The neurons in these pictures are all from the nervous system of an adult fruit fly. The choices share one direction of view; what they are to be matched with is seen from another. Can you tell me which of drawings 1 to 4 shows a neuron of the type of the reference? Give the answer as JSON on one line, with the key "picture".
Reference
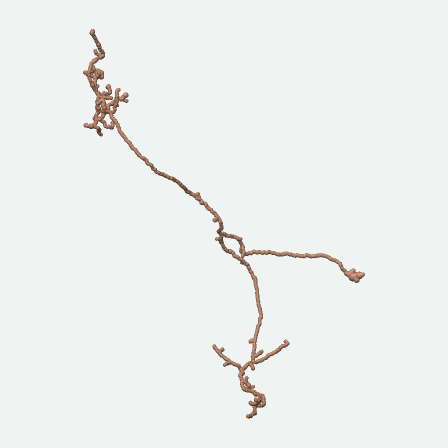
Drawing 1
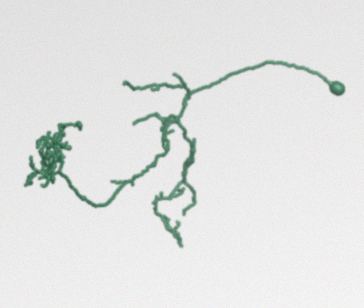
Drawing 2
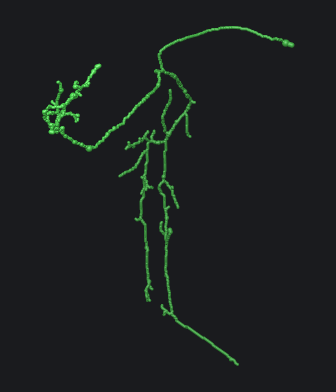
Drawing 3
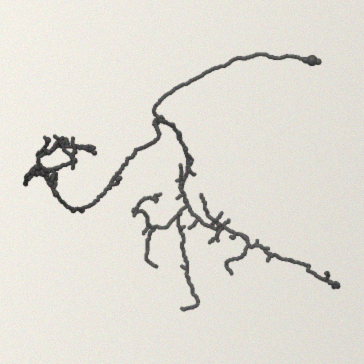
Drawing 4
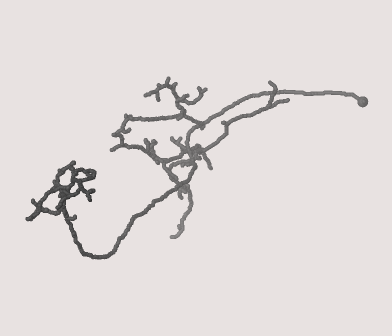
{"picture": 1}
